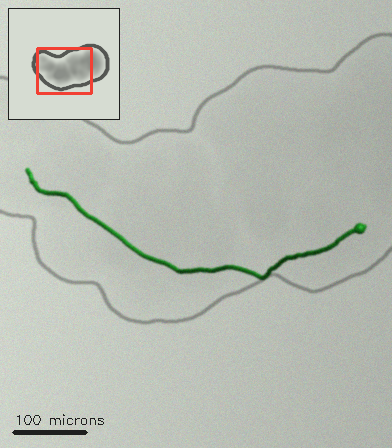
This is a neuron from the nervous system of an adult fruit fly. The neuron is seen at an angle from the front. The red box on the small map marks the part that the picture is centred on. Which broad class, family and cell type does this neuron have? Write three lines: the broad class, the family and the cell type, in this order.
sensory neuron ascending to the brain
class gustatory
LgAG1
